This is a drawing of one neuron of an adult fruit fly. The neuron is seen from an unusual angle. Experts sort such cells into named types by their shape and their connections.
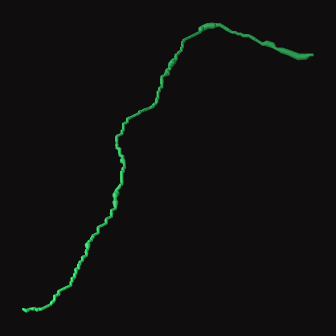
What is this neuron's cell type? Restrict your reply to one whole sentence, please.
Of the cell type R7p is this neuron.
